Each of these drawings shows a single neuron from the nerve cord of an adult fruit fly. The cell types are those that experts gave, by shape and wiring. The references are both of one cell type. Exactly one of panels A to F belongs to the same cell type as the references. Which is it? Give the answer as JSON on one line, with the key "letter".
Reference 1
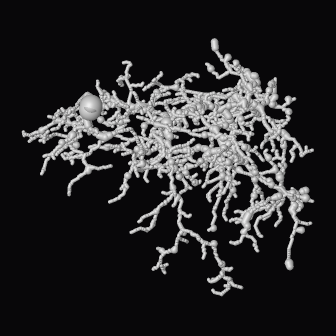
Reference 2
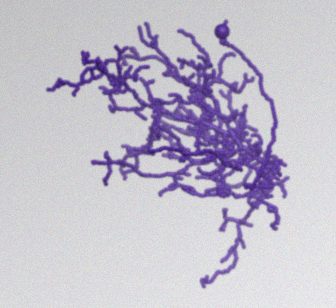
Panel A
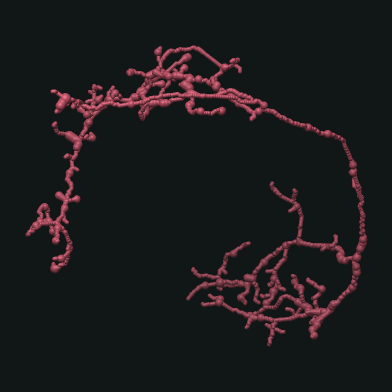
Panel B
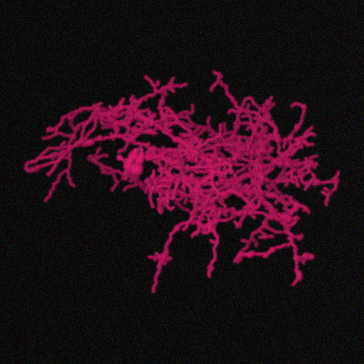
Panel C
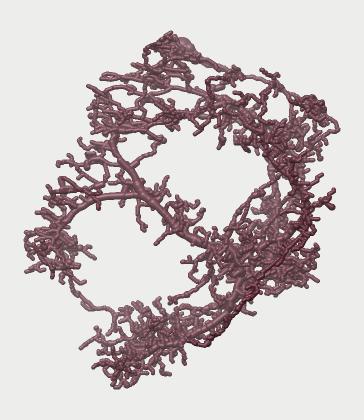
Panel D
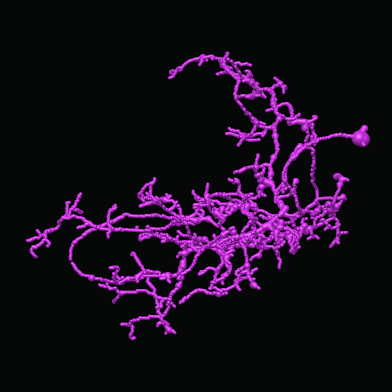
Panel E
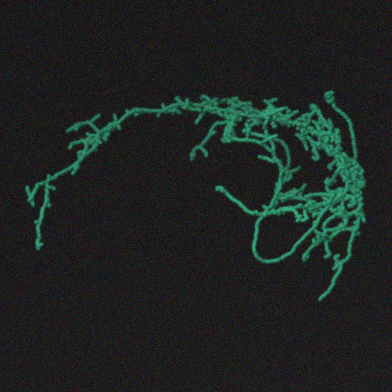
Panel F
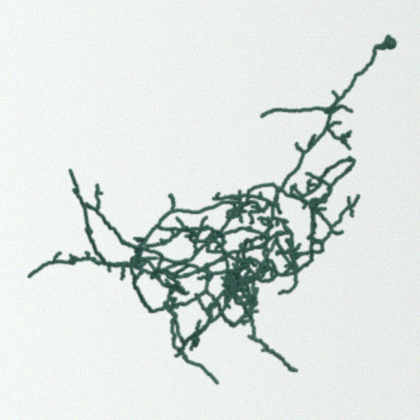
{"letter": "B"}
